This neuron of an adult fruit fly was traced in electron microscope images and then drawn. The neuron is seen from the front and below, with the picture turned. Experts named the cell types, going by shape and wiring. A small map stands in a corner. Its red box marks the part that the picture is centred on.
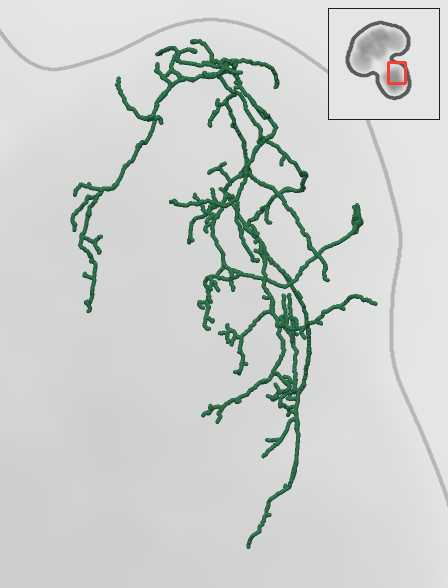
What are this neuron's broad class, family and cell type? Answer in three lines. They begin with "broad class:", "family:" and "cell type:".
broad class: nerve-cord intrinsic neuron
family: hemilineage 03A
cell type: IN03A029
